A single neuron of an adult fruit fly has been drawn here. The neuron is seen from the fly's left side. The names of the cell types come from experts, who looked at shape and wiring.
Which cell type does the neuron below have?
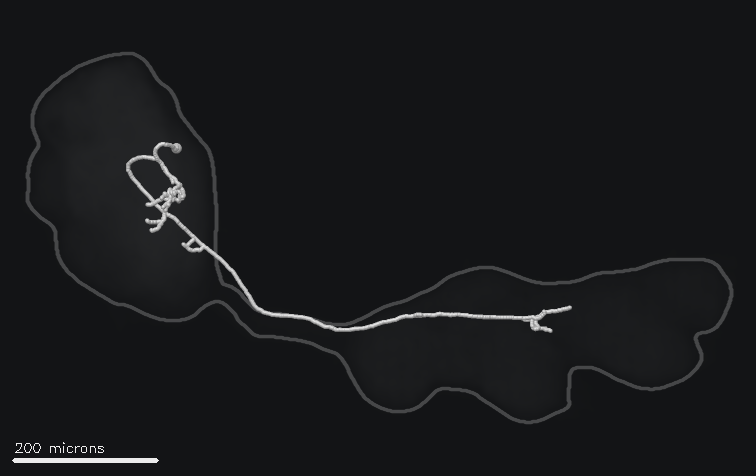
DNpe008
